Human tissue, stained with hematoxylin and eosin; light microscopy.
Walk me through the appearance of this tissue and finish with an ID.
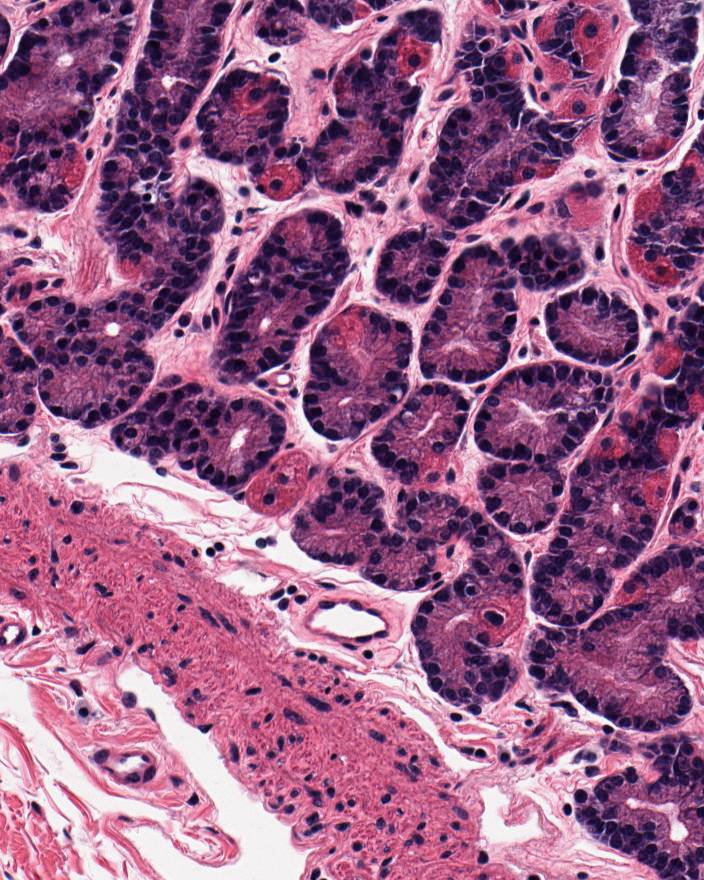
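Closely packed glands fill the upper and right parts. A band of smooth muscle runs diagonally from the left edge toward the lower middle, its fibres and spindle-shaped nuclei lying lengthwise. Most gland cells are chief cells, with purple, finely granular basophilic cytoplasm and dark round basal nuclei. Lumens are small, central, slit-like or star-shaped. This is stomach.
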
